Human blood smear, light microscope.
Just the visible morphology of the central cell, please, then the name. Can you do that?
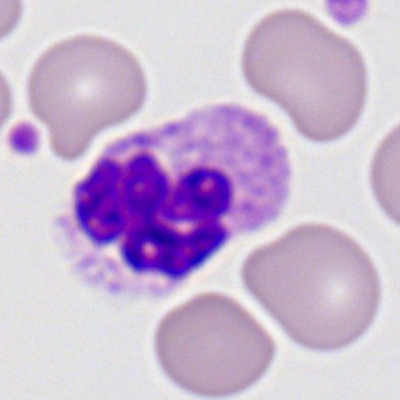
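Dense, dark purple chromatin is coarsely clumped. The cytoplasm, widest to the right of the nucleus, holds fine pale lilac-pink granules. At the lower left, the cell edge is ragged and frayed. This is a segmented neutrophil.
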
